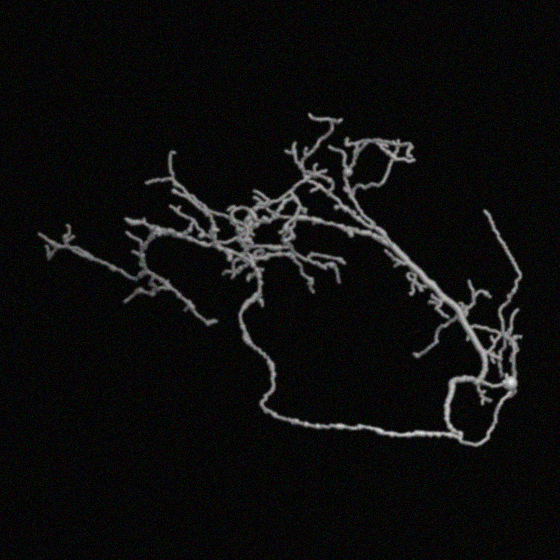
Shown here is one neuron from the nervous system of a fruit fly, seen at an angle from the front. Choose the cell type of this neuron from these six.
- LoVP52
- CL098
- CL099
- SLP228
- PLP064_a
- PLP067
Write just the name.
CL098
